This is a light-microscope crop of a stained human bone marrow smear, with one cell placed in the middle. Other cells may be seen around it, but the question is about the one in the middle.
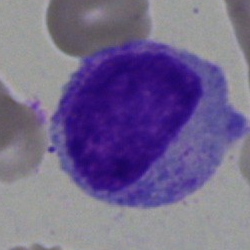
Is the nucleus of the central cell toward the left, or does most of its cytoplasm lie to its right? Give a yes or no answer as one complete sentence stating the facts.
Yes, its nucleus sits toward the left side of the cell.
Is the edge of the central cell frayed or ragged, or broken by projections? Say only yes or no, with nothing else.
Yes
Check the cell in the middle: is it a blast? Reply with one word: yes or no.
no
